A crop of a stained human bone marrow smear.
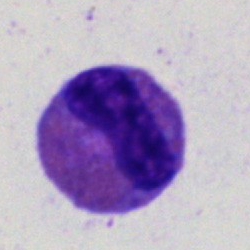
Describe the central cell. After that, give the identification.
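Round, smooth outline on this one. The nucleus sits along the upper right side as a curved band, its concave side turned toward the cytoplasm. I can't make out any nucleolus in it. It's an eosinophil.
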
